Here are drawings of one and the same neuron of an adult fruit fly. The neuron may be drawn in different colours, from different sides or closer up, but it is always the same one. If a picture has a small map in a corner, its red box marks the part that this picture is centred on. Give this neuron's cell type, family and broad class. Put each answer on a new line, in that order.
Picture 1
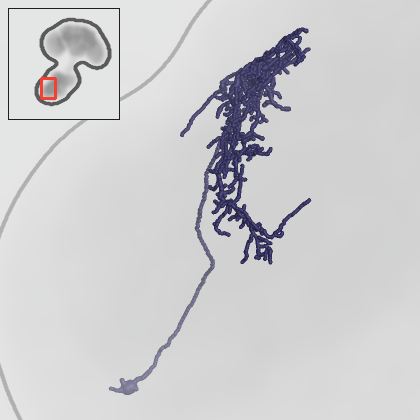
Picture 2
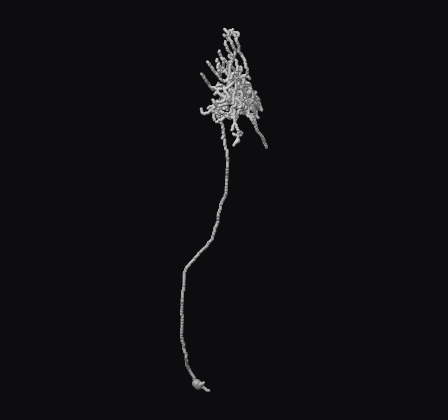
IN03B056
hemilineage 03B
nerve-cord intrinsic neuron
